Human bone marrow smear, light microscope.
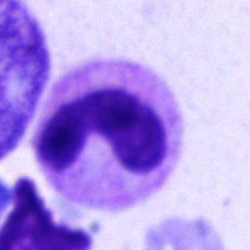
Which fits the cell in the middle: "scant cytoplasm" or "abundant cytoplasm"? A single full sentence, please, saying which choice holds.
The nucleus is surrounded by broad cytoplasm.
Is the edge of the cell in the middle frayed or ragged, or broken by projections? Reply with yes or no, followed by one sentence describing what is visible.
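No. The cell outline is round and smooth.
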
